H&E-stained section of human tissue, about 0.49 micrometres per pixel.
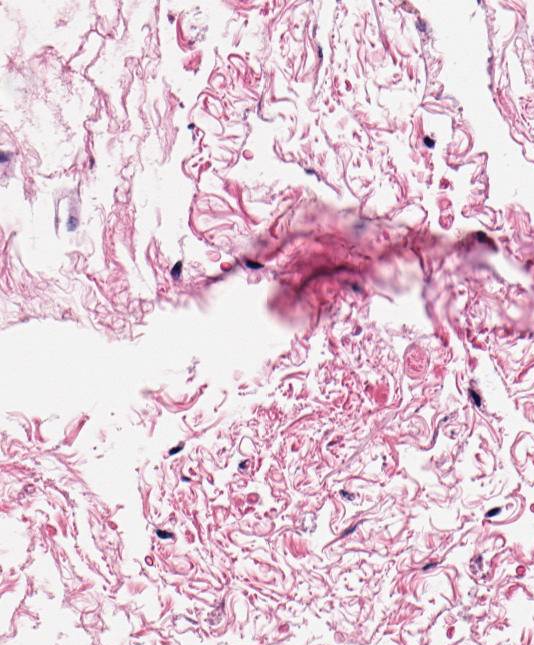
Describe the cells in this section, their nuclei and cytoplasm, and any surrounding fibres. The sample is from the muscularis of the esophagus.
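Loosely arranged, wavy pink collagen fibres make up the whole field, with much clear space between them. Sparse nuclei, small, dark and mostly spindle-shaped, lie singly among the fibres. No epithelium is present anywhere, and no fat cells are seen.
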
